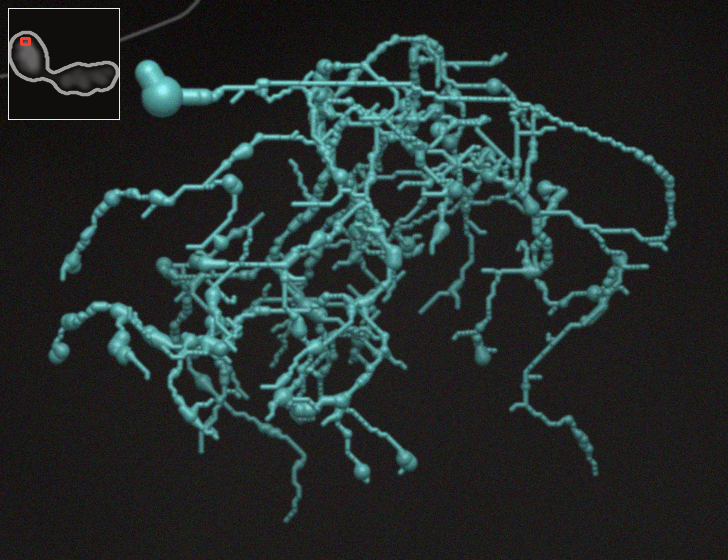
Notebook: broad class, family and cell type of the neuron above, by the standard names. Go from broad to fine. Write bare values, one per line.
central-brain intrinsic neuron
hemilineage SLPpm3
CB2479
